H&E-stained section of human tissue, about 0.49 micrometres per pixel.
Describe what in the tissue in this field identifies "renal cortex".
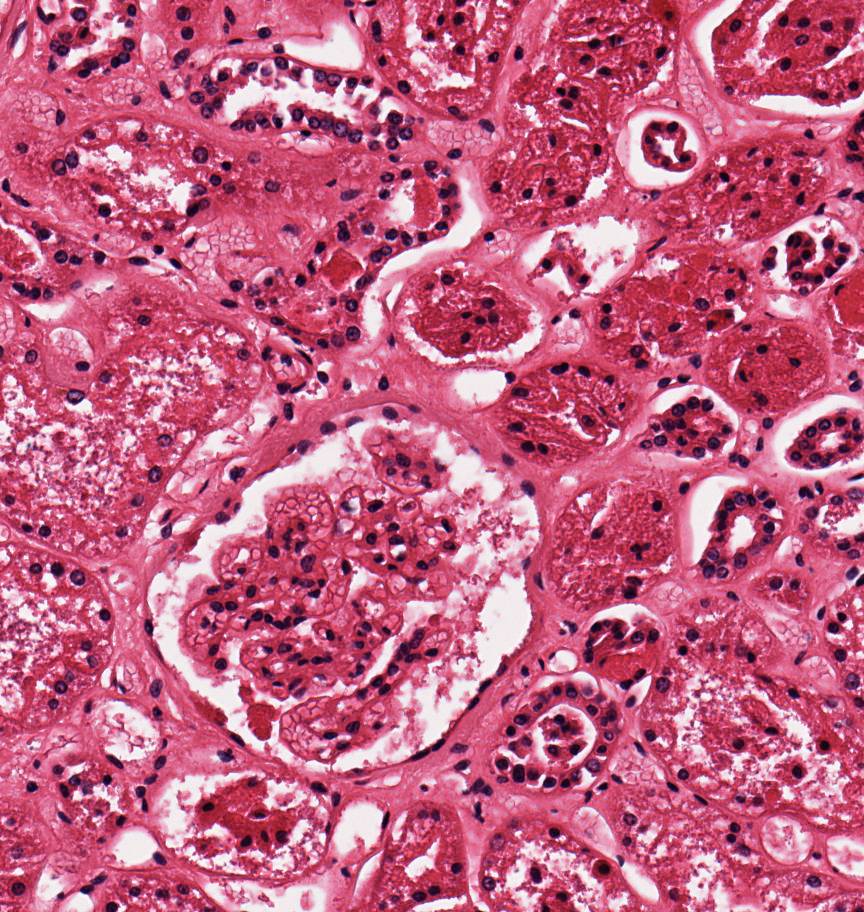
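Fits renal cortex: one glomerulus in the lower left-centre, tubules crowded around it. Its tuft is divided into several lobules of capillary loops inside a clear Bowman's space.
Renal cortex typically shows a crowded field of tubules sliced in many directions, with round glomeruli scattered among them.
Less typical here: most tubules are cut in cross-section and closely packed, rather than in many planes. Many lumens, especially towards the left edge, hold pale pink flocculent or foamy material.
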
